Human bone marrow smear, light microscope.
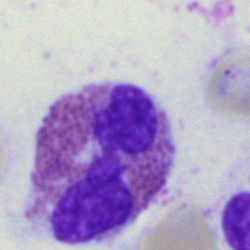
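Eosinophil in the centre of a stained marrow smear. The nucleus has two lobes, one at the upper right and one at the lower left, with dense dark purple chromatin. Coarse pinkish-red granules pack the cytoplasm, and a small pale clear area lies between the lobes.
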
